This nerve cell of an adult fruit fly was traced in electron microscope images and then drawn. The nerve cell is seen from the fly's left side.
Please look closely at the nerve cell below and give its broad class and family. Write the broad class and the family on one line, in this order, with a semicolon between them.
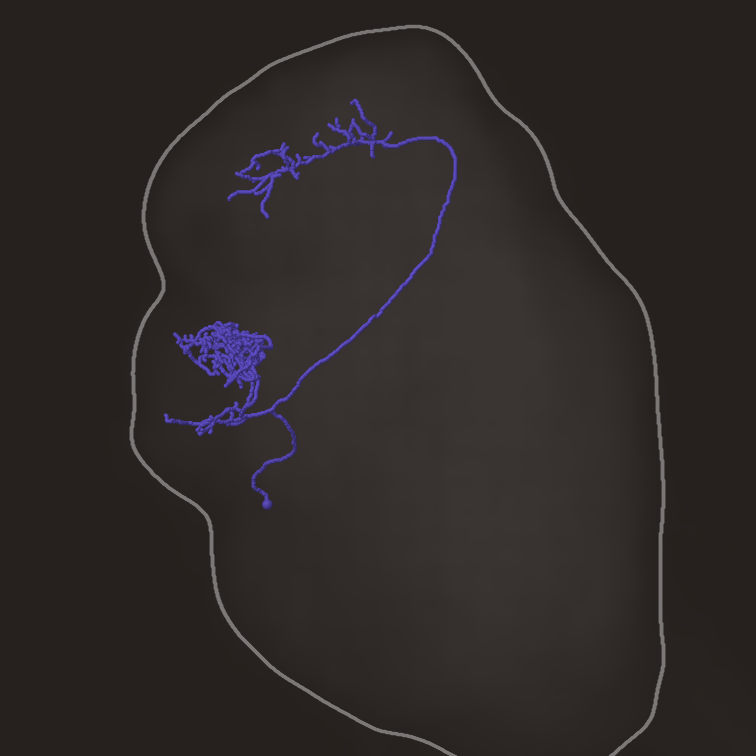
central-brain intrinsic neuron; hemilineage ALlv1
